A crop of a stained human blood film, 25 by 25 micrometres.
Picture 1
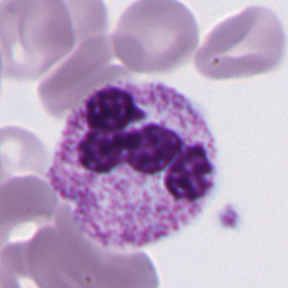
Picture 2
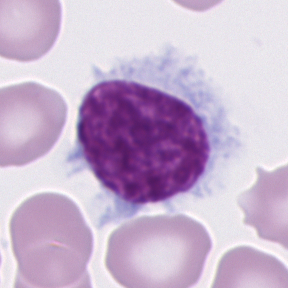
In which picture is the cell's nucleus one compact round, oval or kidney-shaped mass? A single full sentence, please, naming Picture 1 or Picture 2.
For the cell in Picture 2, the nucleus is one compact round, oval or kidney-shaped mass.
